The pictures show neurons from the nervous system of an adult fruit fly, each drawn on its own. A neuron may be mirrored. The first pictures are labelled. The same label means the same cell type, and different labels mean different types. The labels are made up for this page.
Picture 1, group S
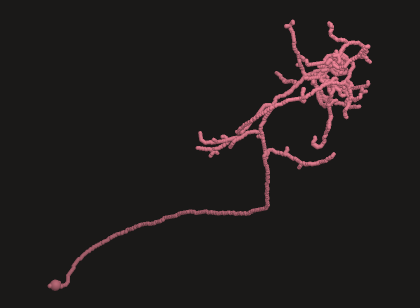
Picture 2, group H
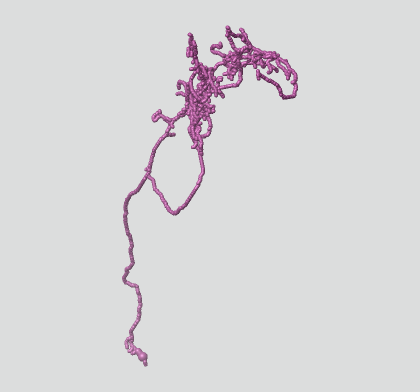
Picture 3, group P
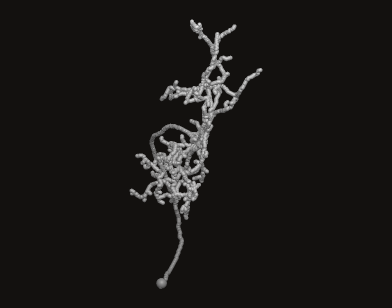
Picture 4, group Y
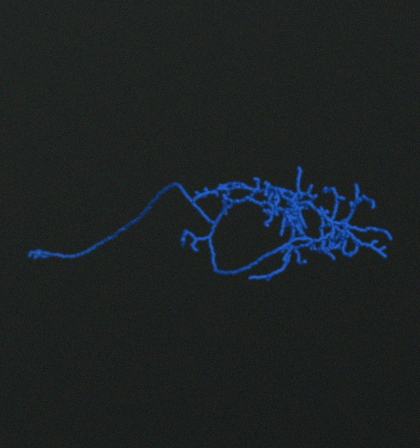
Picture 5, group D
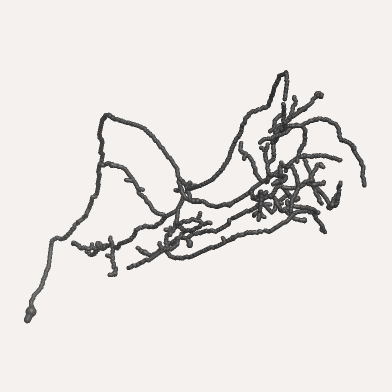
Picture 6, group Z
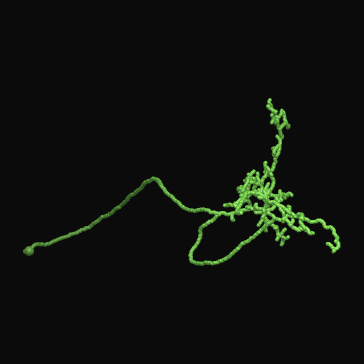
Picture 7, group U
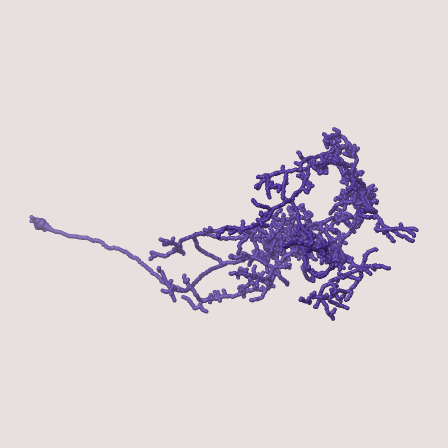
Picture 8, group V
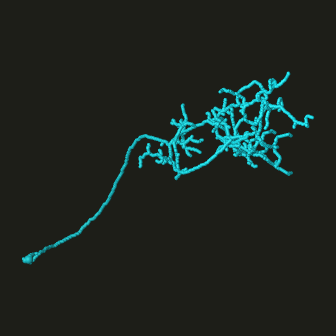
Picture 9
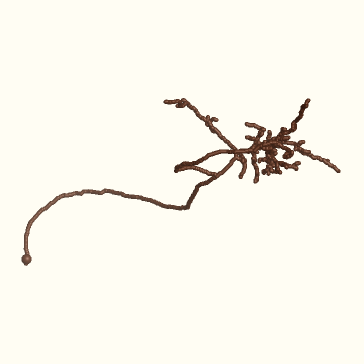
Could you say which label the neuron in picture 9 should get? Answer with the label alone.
group Z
